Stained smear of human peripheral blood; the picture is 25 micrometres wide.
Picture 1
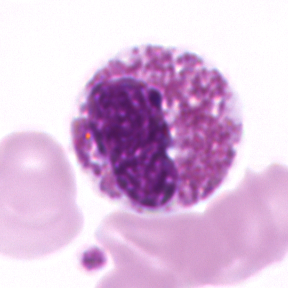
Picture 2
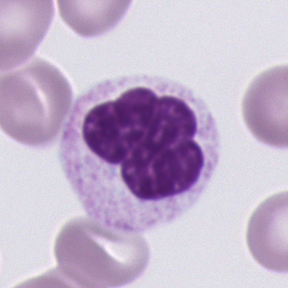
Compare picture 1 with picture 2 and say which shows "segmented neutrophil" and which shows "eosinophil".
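Let's start with which is which: picture 1 shows an eosinophil, and picture 2 shows a segmented neutrophil. Look at the granules first: coarse granules fill the cytoplasm in picture 1, while in picture 2 fine pinkish-purple granules are only scattered through it, with no vacuoles.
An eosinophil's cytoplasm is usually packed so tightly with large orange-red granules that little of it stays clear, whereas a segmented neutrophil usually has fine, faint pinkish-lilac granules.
Now the nucleus: in the eosinophil it has a notch on its right side and dense, dark purple chromatin, and in the segmented neutrophil it measures about 11 by 9 micrometres. Neither nucleus shows any nucleoli.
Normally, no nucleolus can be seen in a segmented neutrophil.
The eosinophil is round and about 15 micrometres across, and the neutrophil has a roughly round, smooth outline. Finally, a red cell touches the eosinophil at its lower right edge, while red cells lie around the neutrophil without covering it.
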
